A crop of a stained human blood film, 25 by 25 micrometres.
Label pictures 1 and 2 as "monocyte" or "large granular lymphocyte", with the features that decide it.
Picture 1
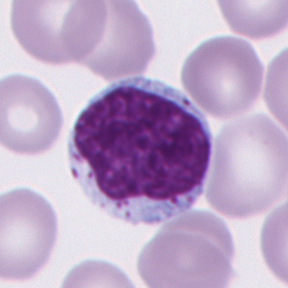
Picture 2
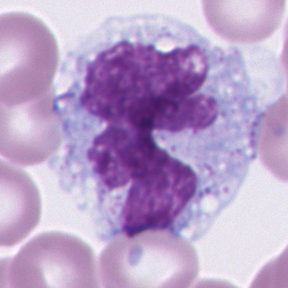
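Quick answer: the large granular lymphocyte is in picture 1, the monocyte in picture 2. Start with the edge: picture 1 has a round, smooth outline without projections, while the border in picture 2 is irregular and frayed. Then the granules: picture 1 has just a few small reddish-purple ones scattered in the cytoplasm, and picture 2 has fine, faint purplish granules that look like dust.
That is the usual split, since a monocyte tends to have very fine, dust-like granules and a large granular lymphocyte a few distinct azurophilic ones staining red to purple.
In picture 2 the cytoplasm is pale grey-blue and abundant around the nucleus, with several small clear vacuoles, most of them on the right; picture 1 has no vacuoles.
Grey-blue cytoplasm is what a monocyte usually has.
The chromatin in picture 1 is dark purple and coarsely clumped, and no distinct nucleoli show.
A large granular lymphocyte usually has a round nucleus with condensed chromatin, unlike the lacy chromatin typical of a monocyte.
For picture 1, the cell is about 13 micrometres across and its nucleus about 12 by 10 micrometres, filling about 80% of the cell's area. In picture 2 the nucleus reaches down to the lower edge of the cell, while in picture 1 red cells lie close around the cell without overlapping it.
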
